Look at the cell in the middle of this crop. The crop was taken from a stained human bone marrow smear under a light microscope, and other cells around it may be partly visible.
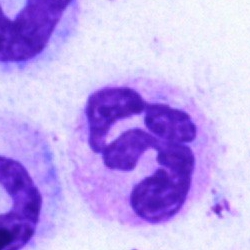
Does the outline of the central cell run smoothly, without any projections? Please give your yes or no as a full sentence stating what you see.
Yes, this cell has a smooth edge with no projections, blebs or tags.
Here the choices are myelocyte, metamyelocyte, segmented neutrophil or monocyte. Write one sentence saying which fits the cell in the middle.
In this crop, the cell at the very middle is a segmented neutrophil.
